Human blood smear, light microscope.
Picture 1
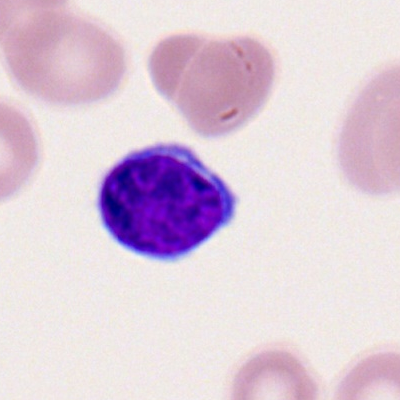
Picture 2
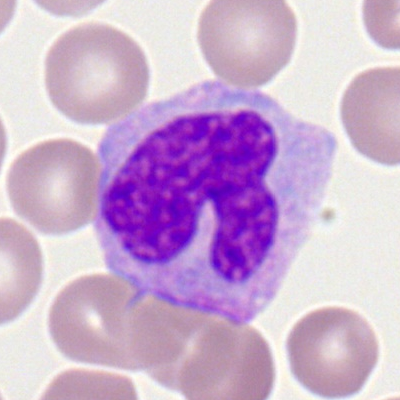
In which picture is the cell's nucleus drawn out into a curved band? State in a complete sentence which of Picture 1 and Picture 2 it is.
The curved band nucleus without separate lobes is that of the cell in Picture 2.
